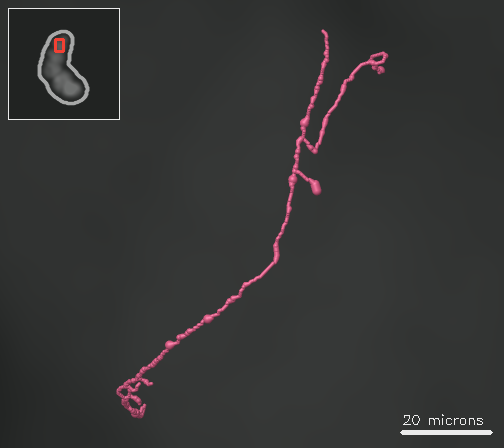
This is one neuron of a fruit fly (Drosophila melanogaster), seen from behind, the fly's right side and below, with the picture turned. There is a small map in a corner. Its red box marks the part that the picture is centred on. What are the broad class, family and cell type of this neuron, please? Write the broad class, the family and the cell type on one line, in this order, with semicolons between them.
sensory neuron entering the nerve cord; class mechanosensory tactile; SNta31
